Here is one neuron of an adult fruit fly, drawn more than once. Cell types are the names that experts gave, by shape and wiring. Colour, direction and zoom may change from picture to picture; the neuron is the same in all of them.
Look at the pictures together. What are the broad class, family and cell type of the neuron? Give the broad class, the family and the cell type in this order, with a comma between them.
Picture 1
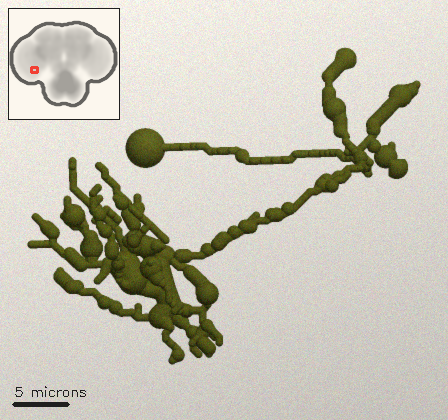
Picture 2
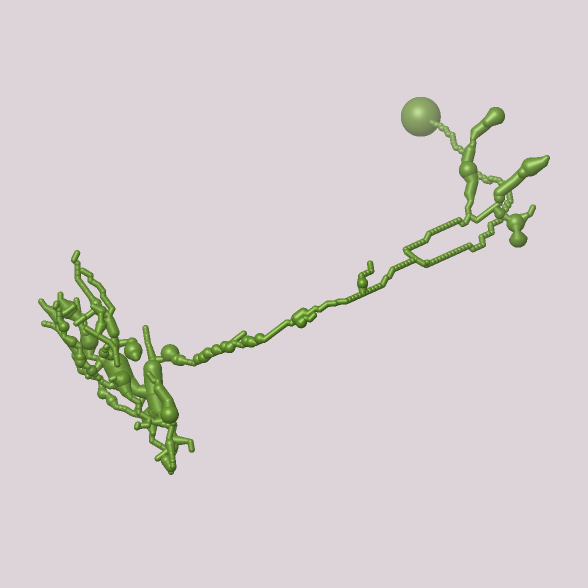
optic-lobe intrinsic neuron, T, T4d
